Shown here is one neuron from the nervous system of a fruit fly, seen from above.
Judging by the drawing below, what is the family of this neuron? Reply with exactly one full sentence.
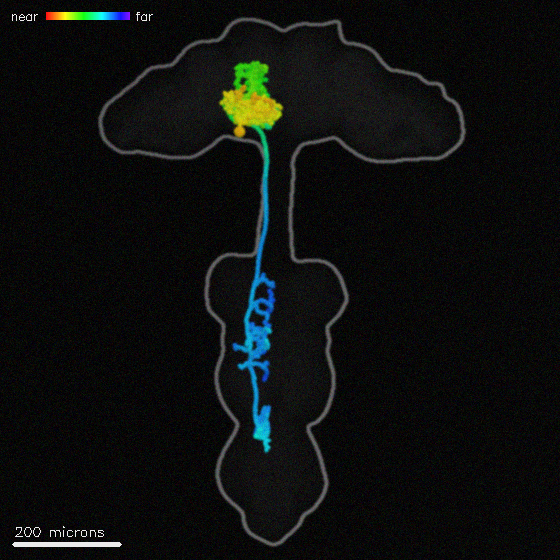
The neuron is sorted into family hemilineage PSp3.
